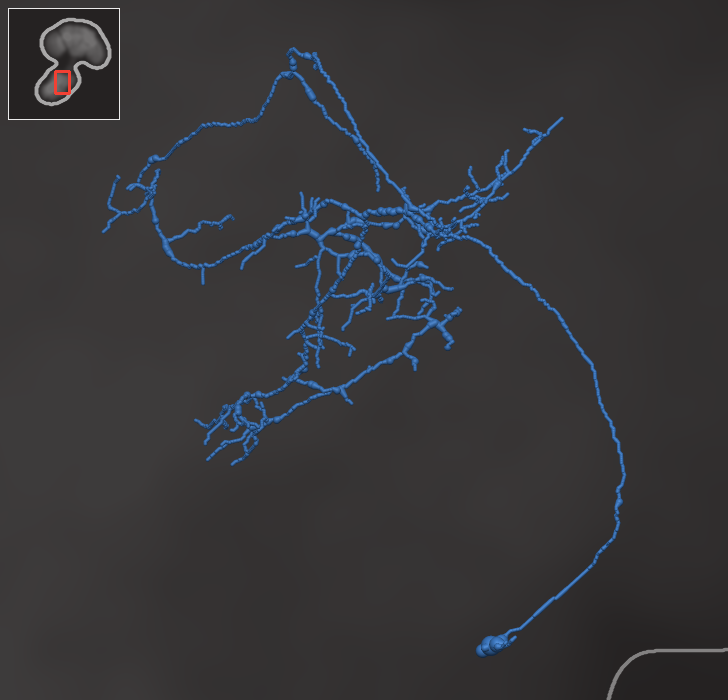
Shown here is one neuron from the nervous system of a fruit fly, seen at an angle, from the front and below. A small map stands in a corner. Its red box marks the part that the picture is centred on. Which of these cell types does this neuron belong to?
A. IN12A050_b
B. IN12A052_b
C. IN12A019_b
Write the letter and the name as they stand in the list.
A. IN12A050_b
